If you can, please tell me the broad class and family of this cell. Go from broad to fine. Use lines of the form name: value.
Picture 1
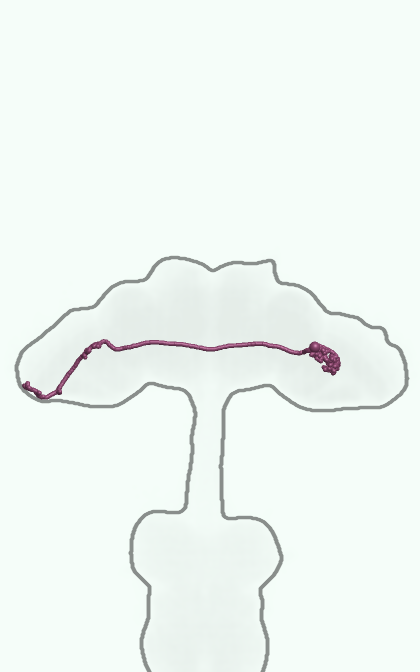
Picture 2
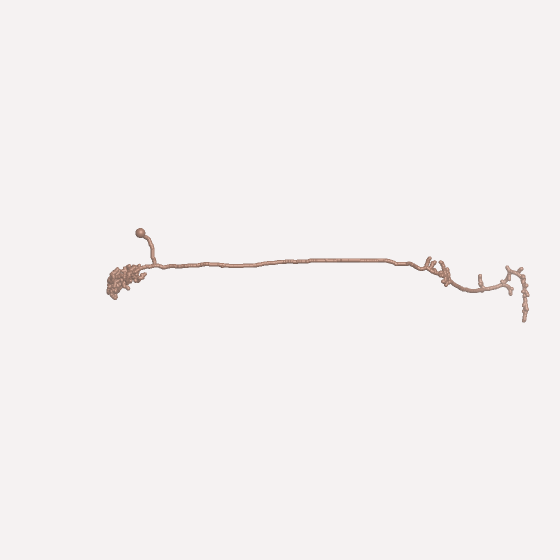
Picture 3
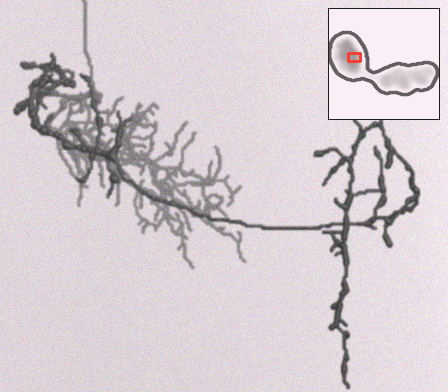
broad class: optic-lobe intrinsic neuron
family: hemilineage VPNp1_lateral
